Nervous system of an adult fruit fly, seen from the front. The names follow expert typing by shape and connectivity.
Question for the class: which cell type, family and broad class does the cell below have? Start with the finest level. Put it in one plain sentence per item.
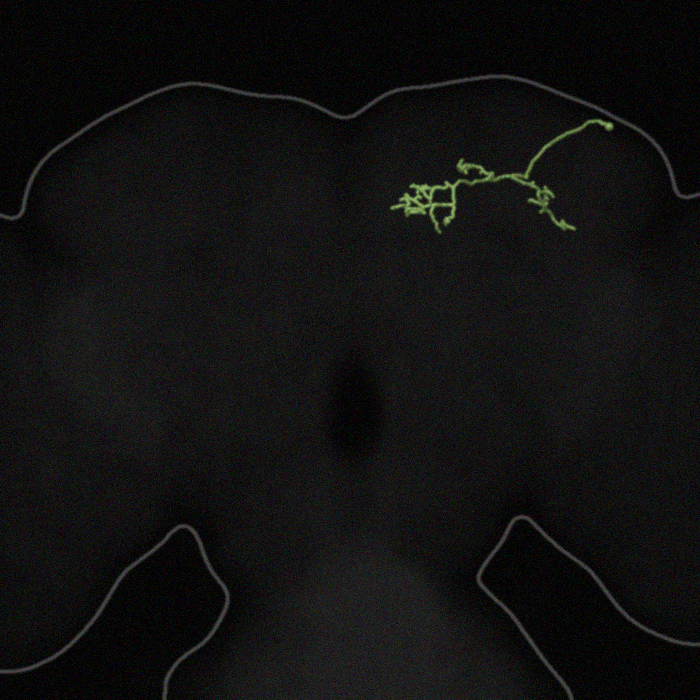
Type CB1171 of hemilineage SLPad1_posterior, a central-brain intrinsic neuron.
